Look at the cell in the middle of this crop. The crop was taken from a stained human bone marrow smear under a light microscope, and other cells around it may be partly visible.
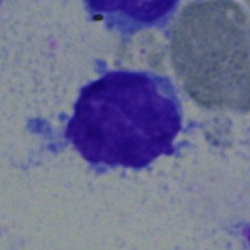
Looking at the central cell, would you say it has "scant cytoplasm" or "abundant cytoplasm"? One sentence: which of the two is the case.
In this cell, the cytoplasm is scant.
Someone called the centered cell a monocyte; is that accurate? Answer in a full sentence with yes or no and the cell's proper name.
No, instead of a monocyte, the centred cell represents a lymphocyte.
